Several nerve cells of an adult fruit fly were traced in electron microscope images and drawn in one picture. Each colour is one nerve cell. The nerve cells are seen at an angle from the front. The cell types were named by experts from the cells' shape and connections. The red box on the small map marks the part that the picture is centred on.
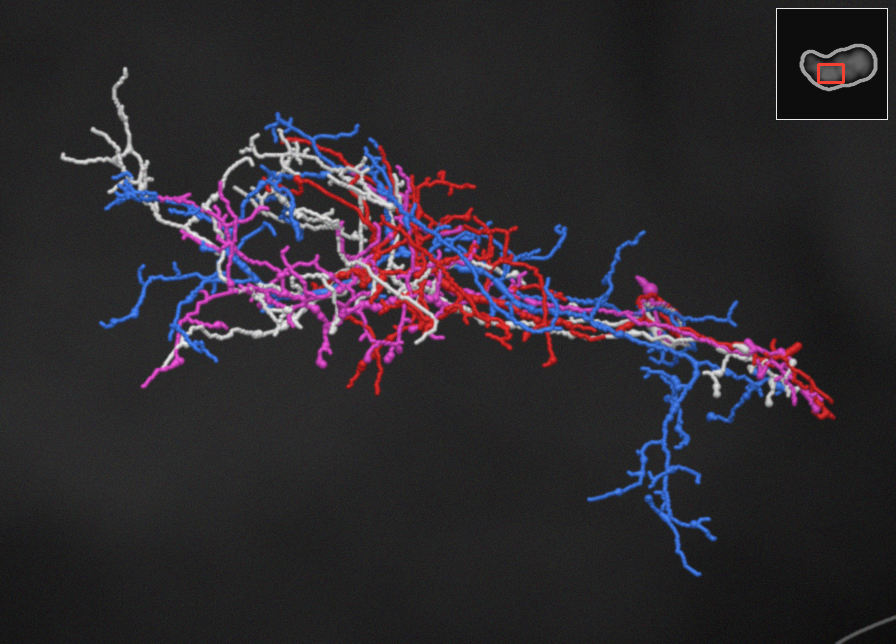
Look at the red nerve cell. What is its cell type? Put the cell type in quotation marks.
"IN21A084"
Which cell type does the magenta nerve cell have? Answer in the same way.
"IN21A073"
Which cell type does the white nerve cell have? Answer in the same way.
"IN21A116"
